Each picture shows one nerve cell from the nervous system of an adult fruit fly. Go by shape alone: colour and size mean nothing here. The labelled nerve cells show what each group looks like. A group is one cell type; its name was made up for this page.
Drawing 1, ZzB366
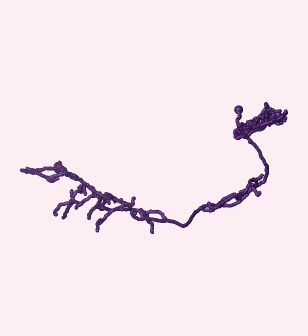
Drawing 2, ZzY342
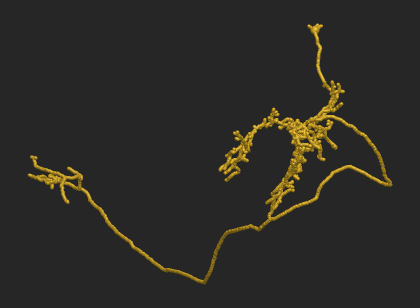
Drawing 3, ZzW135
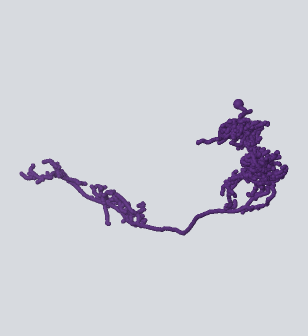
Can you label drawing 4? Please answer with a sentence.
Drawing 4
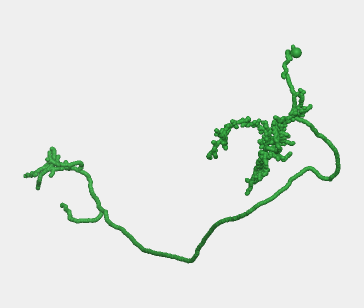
It belongs to ZzY342.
